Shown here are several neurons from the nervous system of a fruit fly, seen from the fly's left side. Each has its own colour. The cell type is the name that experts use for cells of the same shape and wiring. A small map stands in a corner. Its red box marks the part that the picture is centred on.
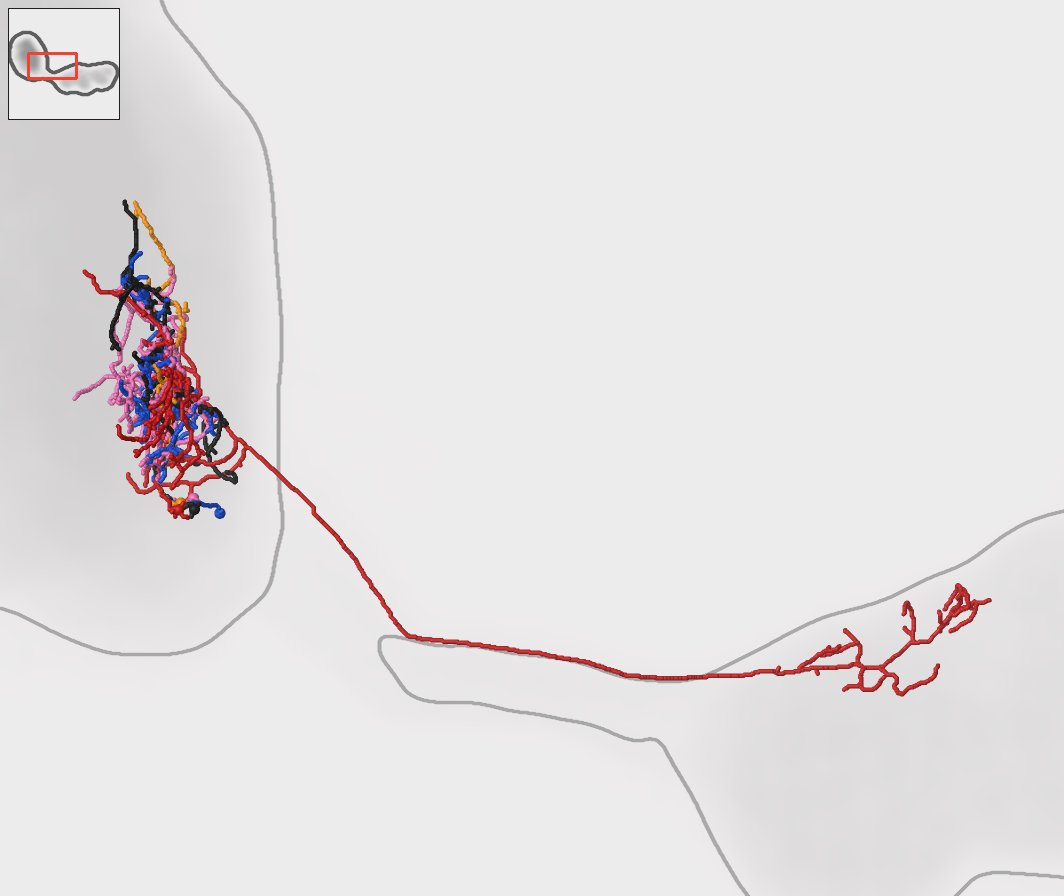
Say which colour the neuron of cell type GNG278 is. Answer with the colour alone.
black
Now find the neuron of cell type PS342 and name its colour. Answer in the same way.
orange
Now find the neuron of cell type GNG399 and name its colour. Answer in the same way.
blue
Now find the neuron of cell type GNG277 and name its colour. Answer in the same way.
pink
